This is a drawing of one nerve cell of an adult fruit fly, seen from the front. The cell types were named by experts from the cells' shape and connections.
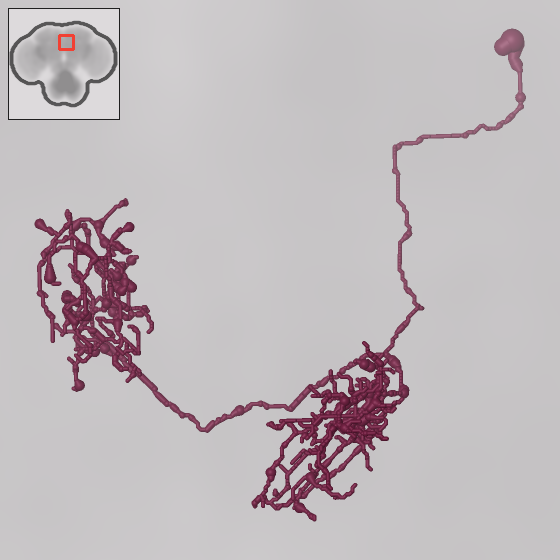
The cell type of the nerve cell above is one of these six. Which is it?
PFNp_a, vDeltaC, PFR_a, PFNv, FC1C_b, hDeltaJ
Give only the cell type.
hDeltaJ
